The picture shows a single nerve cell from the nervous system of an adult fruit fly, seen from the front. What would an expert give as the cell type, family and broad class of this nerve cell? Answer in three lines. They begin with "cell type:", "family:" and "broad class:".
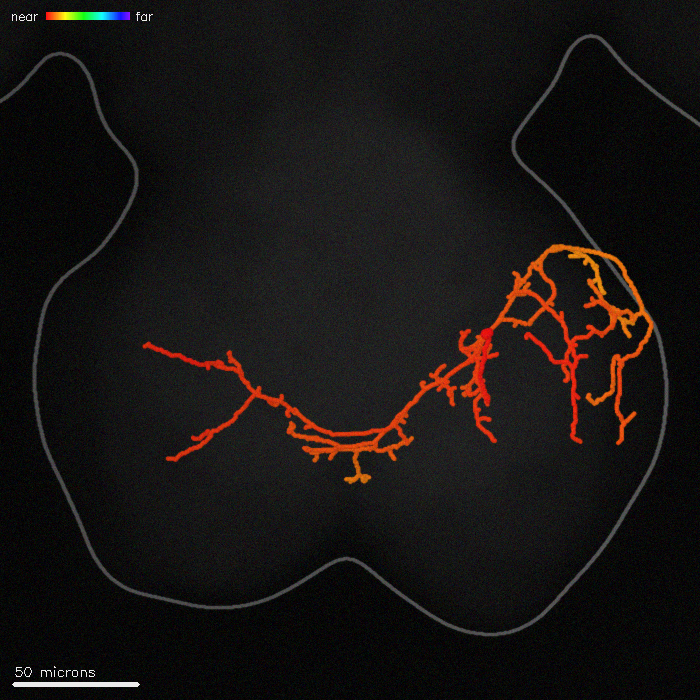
cell type: IN16B058
family: hemilineage 16B
broad class: nerve-cord intrinsic neuron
